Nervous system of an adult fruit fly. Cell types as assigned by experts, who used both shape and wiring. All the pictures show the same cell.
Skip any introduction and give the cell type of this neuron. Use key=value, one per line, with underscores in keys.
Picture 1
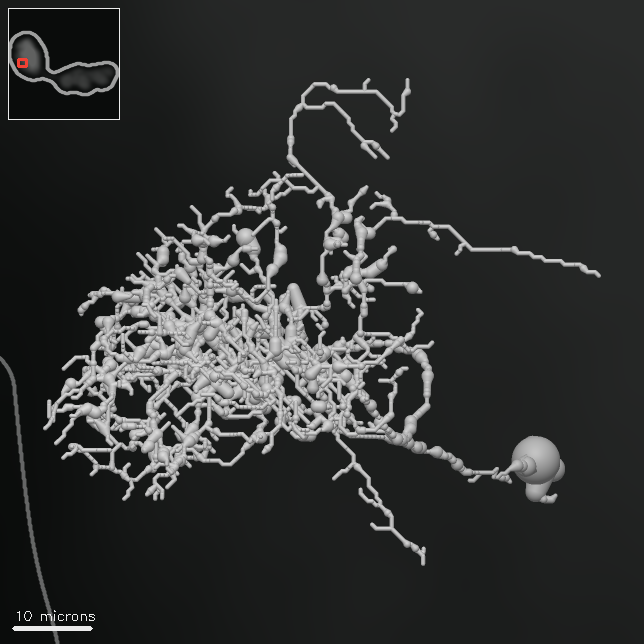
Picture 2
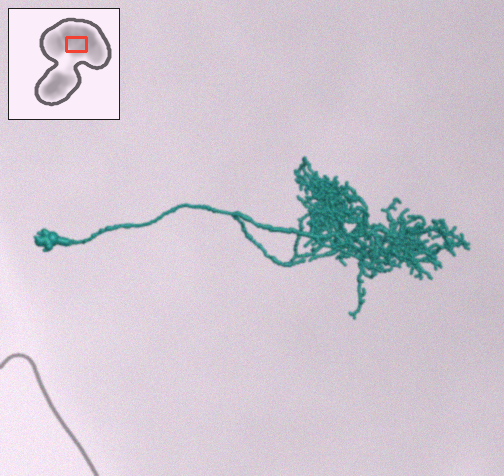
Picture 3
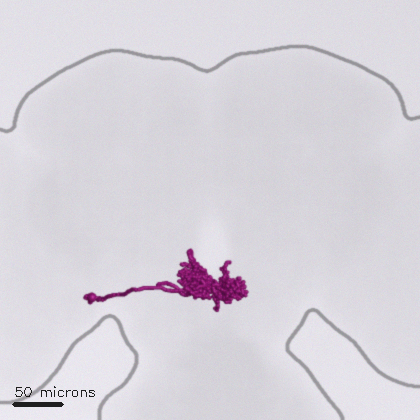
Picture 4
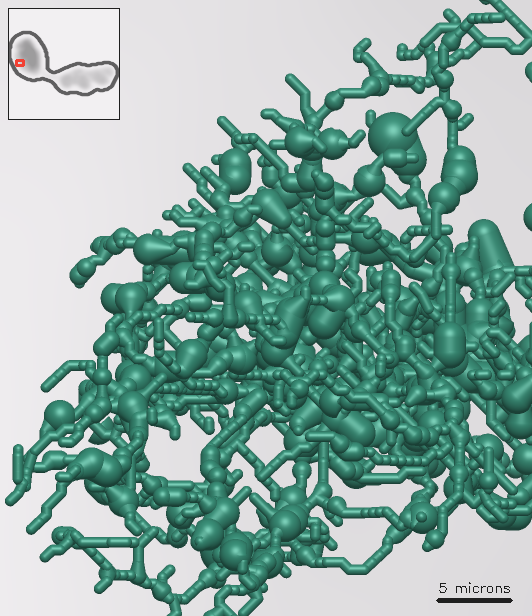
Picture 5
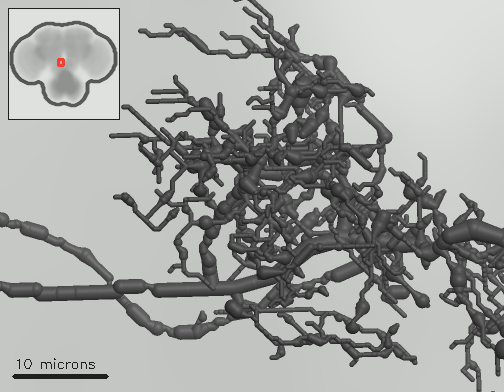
cell_type=GNG070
